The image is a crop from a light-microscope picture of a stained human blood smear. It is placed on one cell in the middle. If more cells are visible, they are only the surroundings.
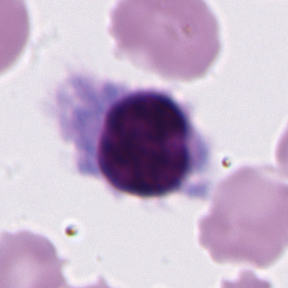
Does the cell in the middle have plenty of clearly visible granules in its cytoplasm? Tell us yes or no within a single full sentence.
No, the cytoplasm of the cell shows no visible granules.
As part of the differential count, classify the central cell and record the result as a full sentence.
The centrally located cell in the crop is a hairy cell.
